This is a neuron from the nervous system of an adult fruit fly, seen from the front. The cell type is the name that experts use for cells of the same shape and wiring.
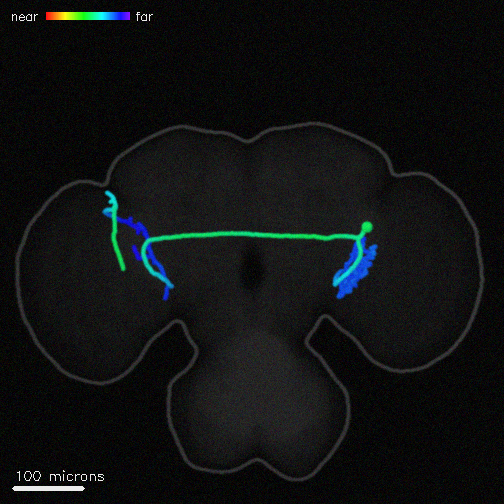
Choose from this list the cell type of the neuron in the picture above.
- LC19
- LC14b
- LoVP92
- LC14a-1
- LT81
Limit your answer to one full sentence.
This neuron is given the cell type LC14b.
